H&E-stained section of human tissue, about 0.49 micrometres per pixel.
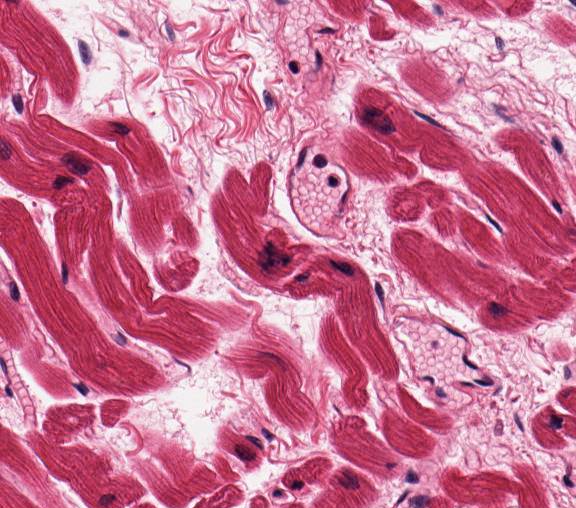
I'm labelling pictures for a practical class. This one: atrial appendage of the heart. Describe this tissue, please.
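Mostly it's pink striated muscle, the fibres wavy and bent, running several ways. Two rounded bundles sit between them, each a honeycomb of small round profiles with a few nuclei, one central and one lower right. Pale loose connective tissue with scattered spindle-shaped nuclei separates the fibres, and there are no fat cells anywhere in the field.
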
